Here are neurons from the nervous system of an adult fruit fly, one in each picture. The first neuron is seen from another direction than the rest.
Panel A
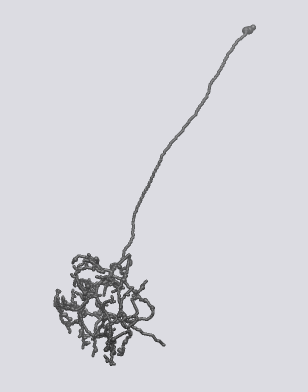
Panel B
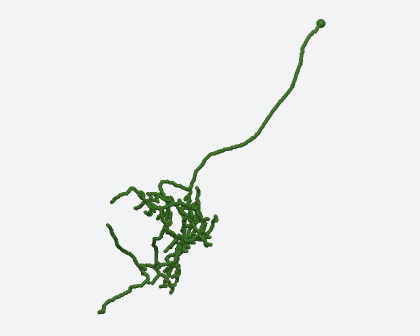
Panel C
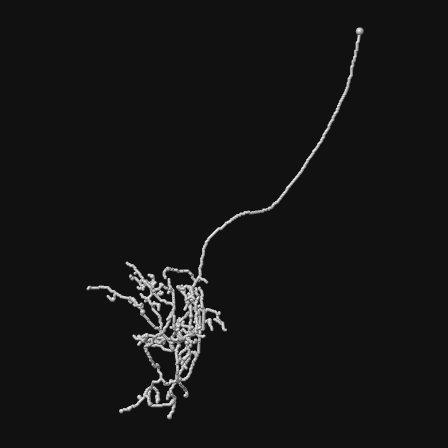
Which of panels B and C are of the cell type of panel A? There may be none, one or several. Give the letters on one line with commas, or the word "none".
B, C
